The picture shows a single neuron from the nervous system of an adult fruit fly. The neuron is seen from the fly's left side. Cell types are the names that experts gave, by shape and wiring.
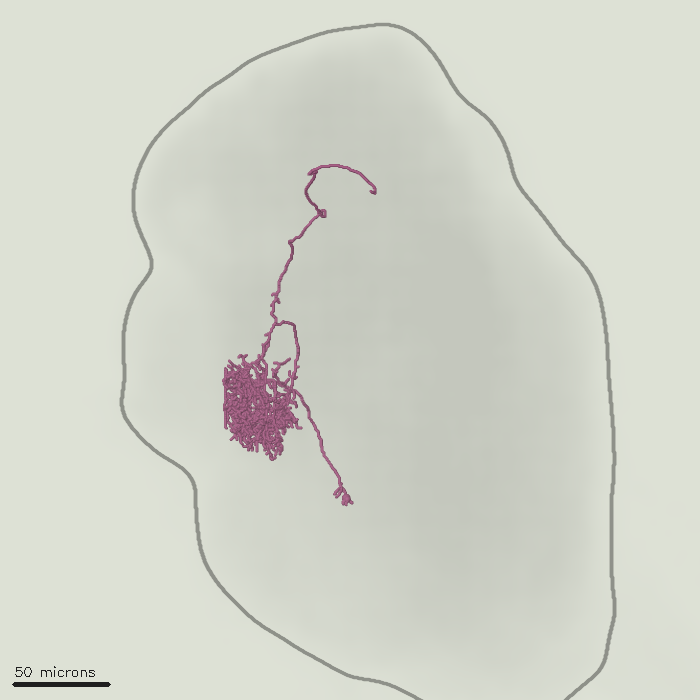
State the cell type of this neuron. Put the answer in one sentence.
The cell type is AVLP103.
